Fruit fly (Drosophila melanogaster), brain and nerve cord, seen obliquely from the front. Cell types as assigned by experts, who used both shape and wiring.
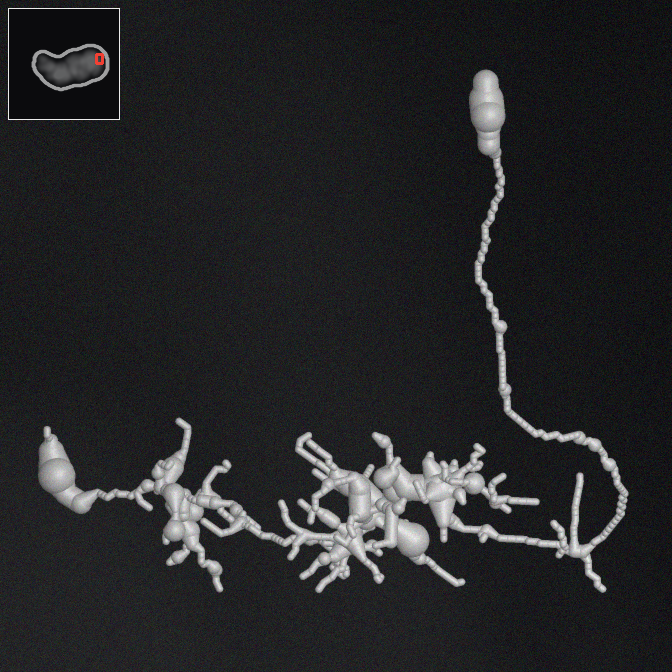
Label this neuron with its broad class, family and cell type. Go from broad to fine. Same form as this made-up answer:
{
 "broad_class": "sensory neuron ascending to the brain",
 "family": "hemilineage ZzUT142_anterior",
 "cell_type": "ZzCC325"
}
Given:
{
 "broad_class": "optic-lobe intrinsic neuron",
 "family": "Mi",
 "cell_type": "Mi4"
}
